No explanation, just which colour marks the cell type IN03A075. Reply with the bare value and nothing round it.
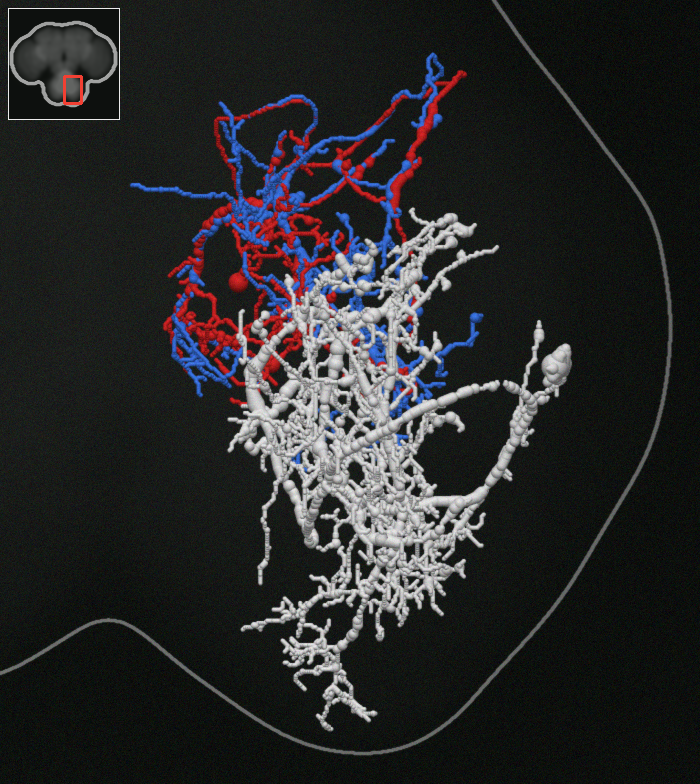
blue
